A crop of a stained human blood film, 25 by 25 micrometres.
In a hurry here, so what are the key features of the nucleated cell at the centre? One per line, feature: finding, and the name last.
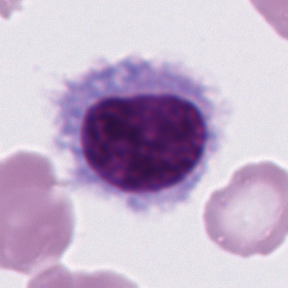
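Edge: fringed with fine, hair-like projections all the way round
Cytoplasm: pale greyish blue, the band wider above the nucleus than below it
Nucleus: a single unlobed oval, upper edge slightly flattened, about 11 by 9 micrometres
Size: the cell is about 14 micrometres across
Name: hairy cell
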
